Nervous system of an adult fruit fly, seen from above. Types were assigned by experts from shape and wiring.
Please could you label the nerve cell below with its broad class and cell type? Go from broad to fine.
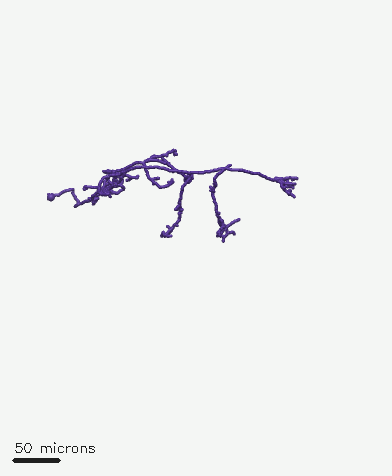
central-brain intrinsic neuron; SMP039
